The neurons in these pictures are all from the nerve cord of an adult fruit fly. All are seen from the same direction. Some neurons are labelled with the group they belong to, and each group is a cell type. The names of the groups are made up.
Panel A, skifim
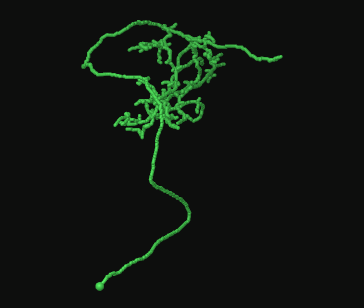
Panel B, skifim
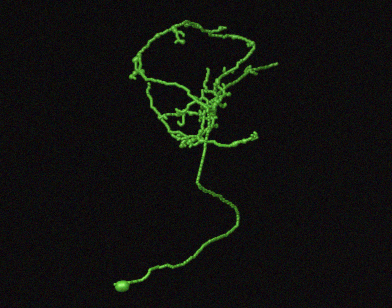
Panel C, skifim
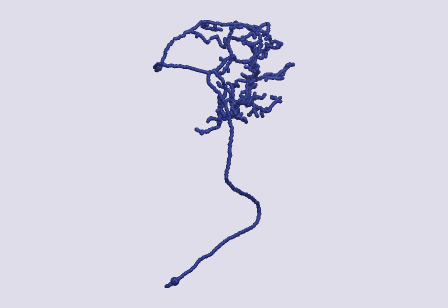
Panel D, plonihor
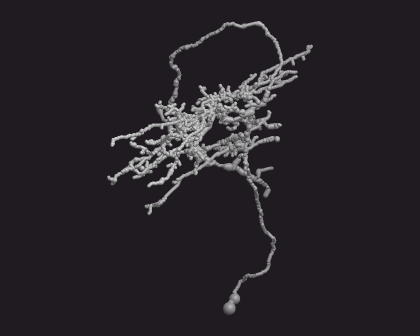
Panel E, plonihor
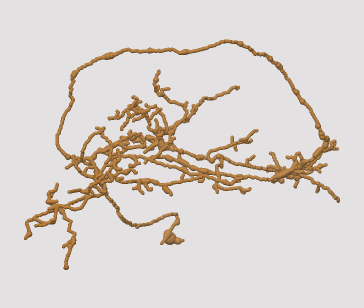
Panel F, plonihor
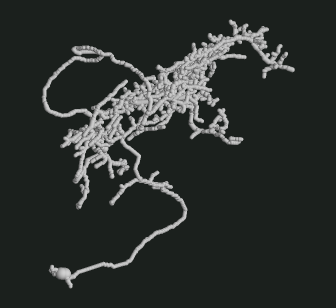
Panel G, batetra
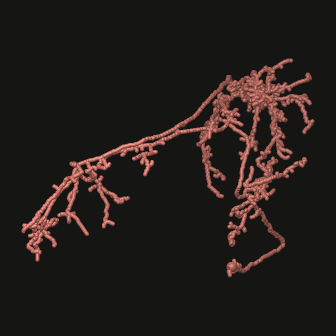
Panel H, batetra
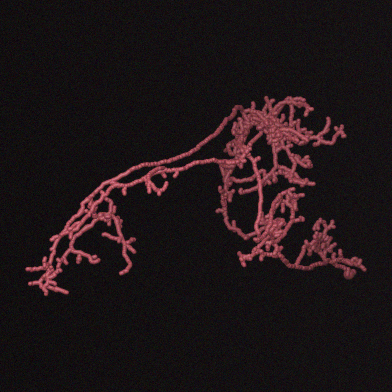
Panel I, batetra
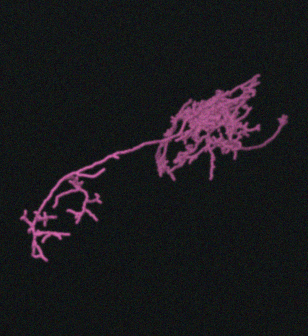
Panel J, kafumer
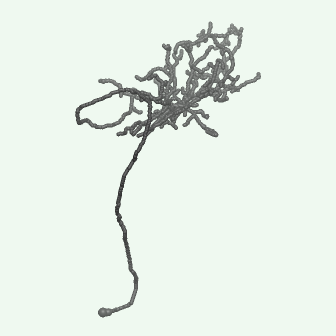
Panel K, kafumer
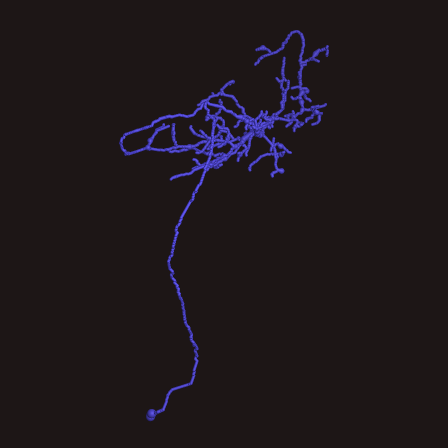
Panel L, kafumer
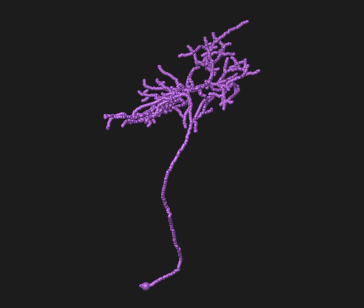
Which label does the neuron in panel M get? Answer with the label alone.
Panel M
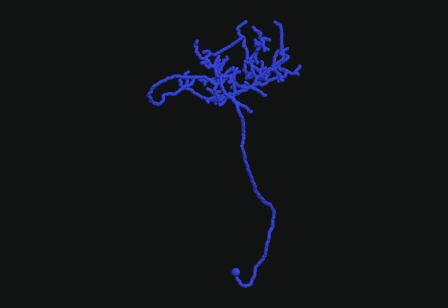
kafumer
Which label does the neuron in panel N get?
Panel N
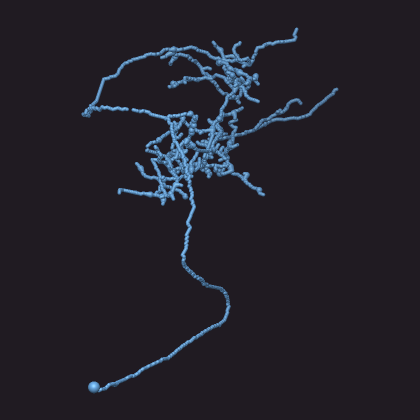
skifim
